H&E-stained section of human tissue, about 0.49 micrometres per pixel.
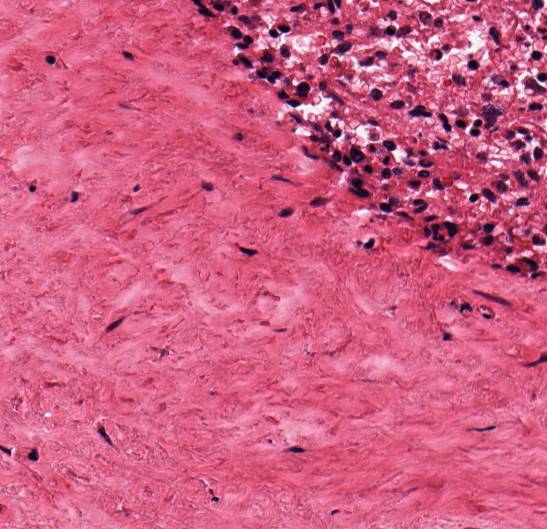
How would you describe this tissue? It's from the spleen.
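Most of this is dense pink fibrous tissue with only sparse, scattered nuclei, mostly thin and elongated. The one crowded cellular zone is tucked into the upper right corner, packed with small, dark, round nuclei.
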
